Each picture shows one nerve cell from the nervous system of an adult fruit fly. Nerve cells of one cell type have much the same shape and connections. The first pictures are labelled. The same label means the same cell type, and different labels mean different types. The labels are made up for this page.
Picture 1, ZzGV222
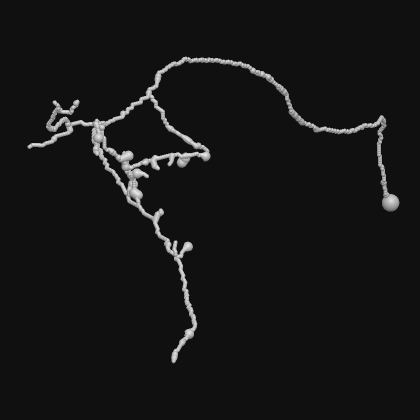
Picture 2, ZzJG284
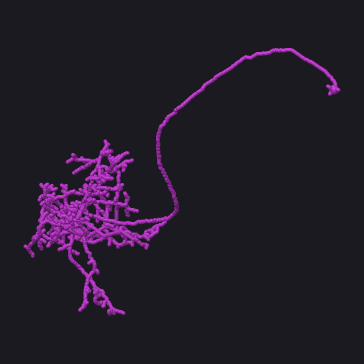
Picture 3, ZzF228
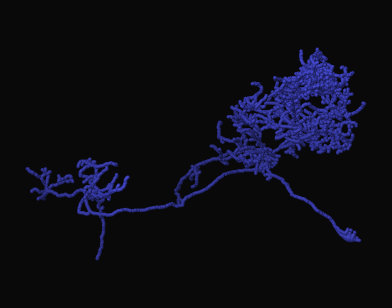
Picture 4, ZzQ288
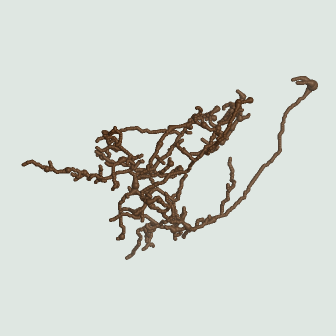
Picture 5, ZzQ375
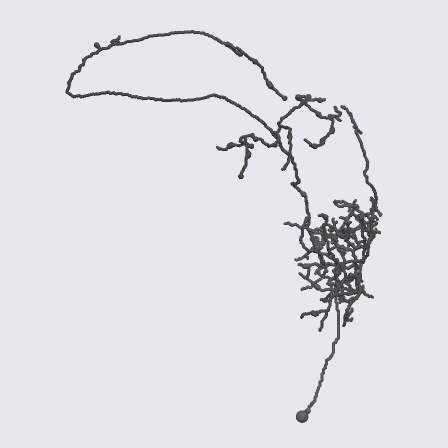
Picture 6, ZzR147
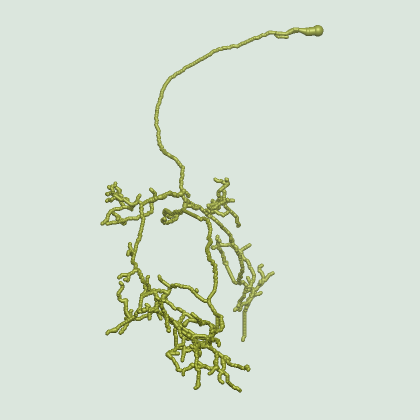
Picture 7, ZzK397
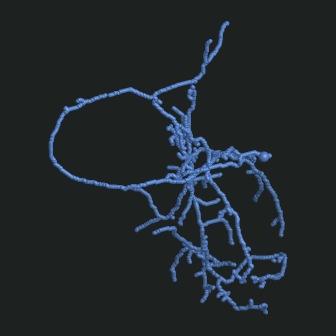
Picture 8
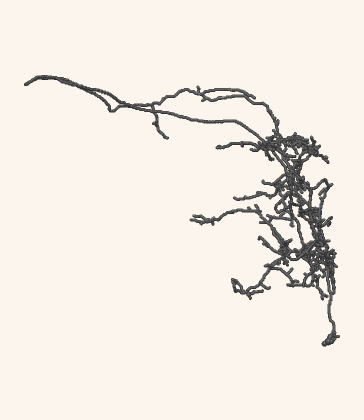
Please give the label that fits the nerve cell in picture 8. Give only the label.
ZzQ375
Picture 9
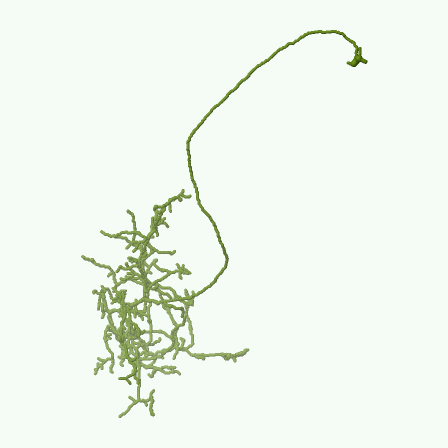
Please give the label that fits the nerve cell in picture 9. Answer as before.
ZzJG284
